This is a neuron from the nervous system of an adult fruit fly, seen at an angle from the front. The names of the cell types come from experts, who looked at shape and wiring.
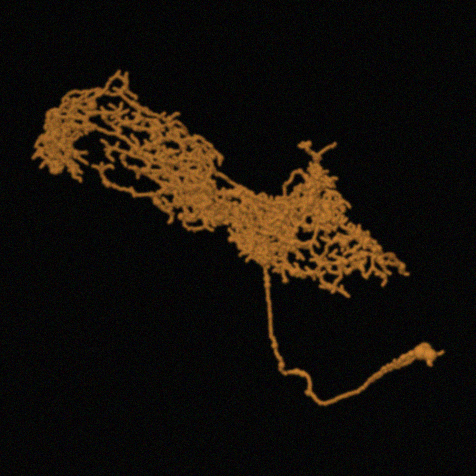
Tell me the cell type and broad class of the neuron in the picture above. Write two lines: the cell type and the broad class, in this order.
GNG016
central-brain intrinsic neuron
